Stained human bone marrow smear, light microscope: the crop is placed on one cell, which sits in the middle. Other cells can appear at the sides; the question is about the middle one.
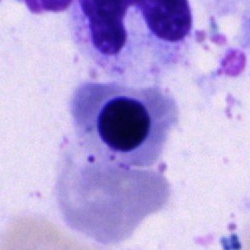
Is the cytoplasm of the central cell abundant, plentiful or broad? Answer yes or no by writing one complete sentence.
Yes, around the nucleus lies a broad area of cytoplasm.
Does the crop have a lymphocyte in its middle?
no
